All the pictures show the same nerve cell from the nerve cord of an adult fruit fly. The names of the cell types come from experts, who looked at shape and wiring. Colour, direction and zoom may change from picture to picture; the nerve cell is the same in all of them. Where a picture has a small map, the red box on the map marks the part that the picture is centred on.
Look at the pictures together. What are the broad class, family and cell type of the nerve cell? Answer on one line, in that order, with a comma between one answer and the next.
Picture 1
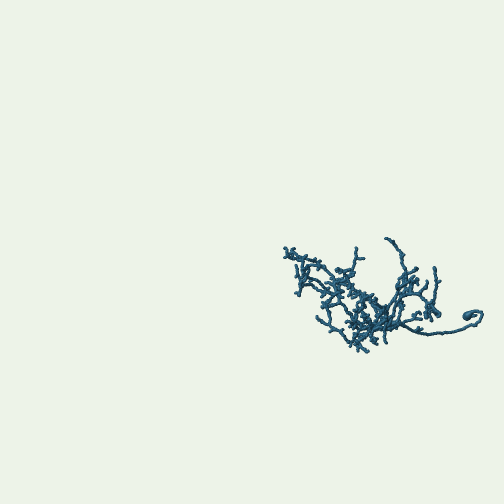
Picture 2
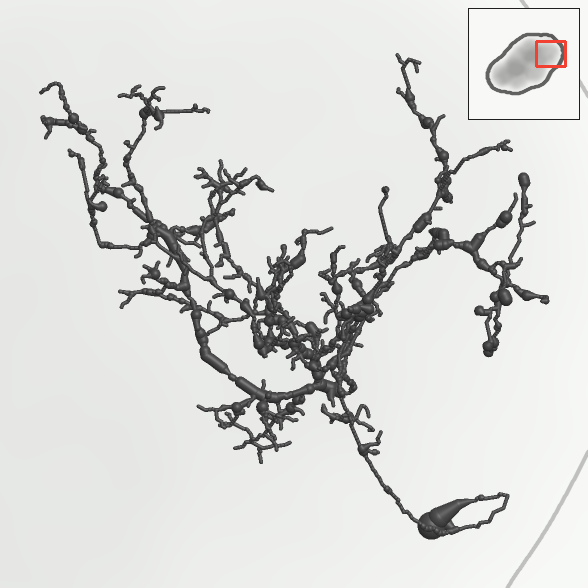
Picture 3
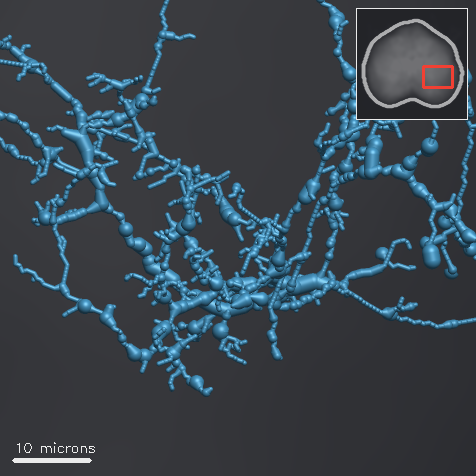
nerve-cord intrinsic neuron, hemilineage 20A.22A, IN20A.22A036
